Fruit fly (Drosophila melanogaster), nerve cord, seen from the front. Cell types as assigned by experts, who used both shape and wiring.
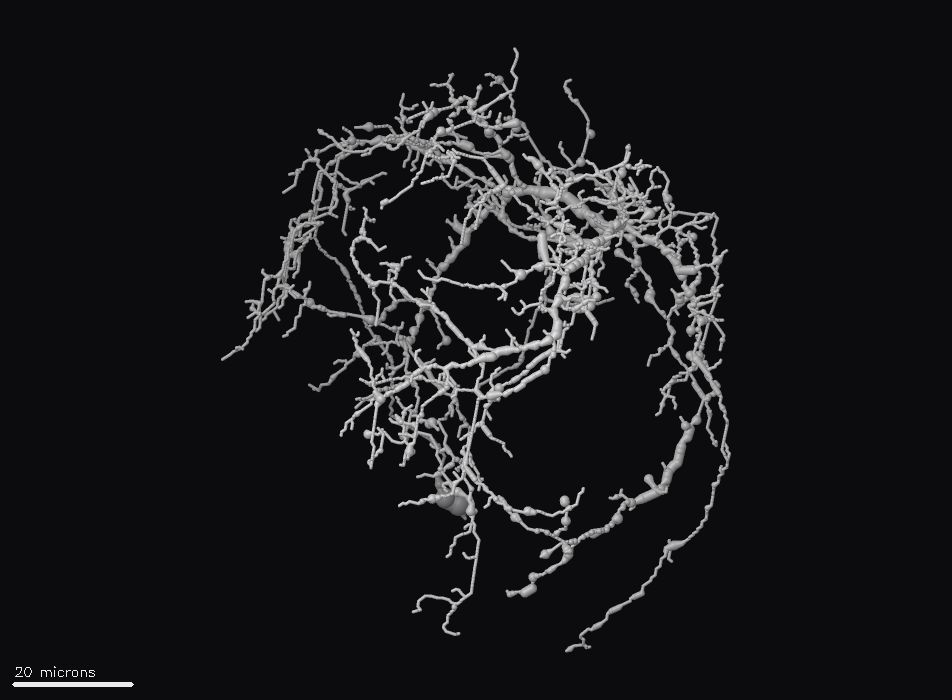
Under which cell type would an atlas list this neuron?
IN21A080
